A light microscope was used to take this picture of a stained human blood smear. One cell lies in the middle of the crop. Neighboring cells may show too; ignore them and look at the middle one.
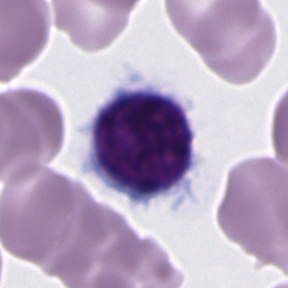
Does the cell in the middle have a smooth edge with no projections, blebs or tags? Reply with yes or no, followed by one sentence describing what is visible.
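No. Fine hair-like projections extend from the surface around most of the cell's circumference.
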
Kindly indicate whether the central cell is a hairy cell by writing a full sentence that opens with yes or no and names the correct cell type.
Yes, the cell in the middle is recognised as a hairy cell.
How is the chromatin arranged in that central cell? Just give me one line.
The chromatin of this one is coarsely clumped.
